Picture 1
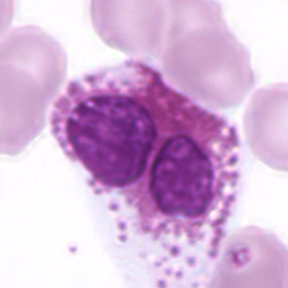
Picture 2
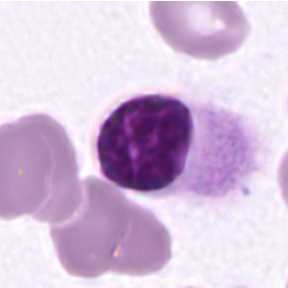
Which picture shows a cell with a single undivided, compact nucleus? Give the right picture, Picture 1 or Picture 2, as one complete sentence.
The nucleus of the cell in picture 2 is a single compact mass, round, oval or kidney-shaped.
